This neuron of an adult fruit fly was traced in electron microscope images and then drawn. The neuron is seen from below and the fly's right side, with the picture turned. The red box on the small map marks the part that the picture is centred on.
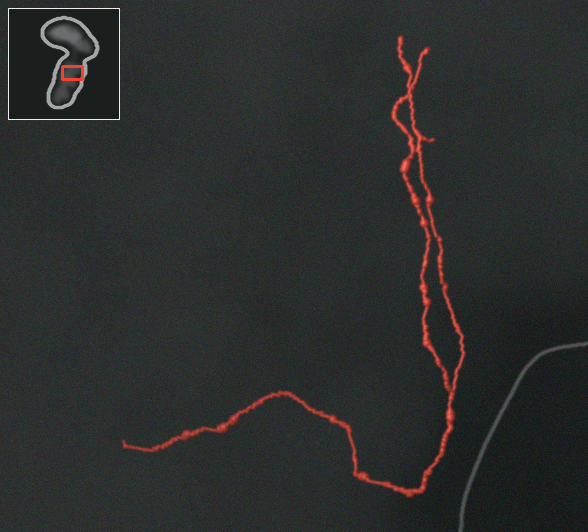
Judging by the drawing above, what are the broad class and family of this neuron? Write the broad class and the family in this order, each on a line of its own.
sensory neuron entering the nerve cord
class mechanosensory tactile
